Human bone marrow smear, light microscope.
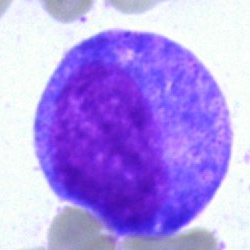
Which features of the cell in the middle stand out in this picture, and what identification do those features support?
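Look first at the nucleus: it sits toward the left side of the cell. On the right, the cytoplasm forms a broad, plentiful zone, stained blue. Scattered through it you can see fine pinkish-purple granules. This cell is a promyelocyte.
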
